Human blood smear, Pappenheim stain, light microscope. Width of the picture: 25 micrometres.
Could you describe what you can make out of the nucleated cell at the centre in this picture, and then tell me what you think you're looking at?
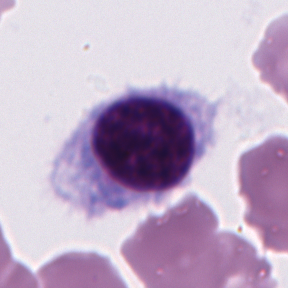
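Cell drawn out from lower left to upper right, about 15 by 10 micrometres. Cytoplasm pale blue, its edge ragged with many fine hair-like projections. Nucleus round, about 9 micrometres across, off-centre toward the upper right, filling about 50% of the cell's area. Hairy cell.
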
